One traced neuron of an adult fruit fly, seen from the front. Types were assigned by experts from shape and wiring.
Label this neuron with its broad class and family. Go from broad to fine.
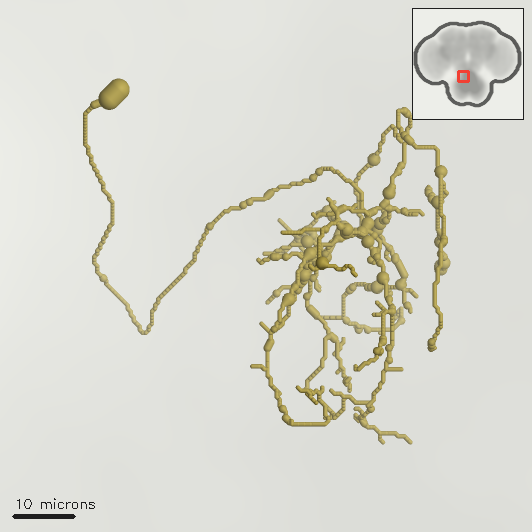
nerve-cord intrinsic neuron; hemilineage 11B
